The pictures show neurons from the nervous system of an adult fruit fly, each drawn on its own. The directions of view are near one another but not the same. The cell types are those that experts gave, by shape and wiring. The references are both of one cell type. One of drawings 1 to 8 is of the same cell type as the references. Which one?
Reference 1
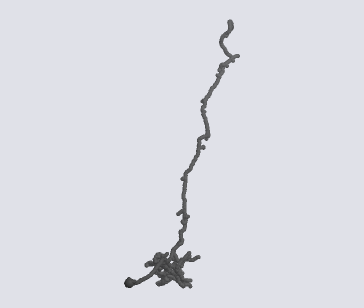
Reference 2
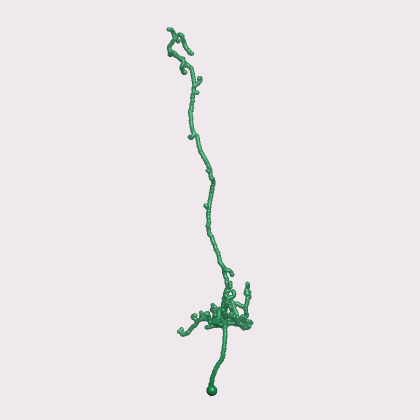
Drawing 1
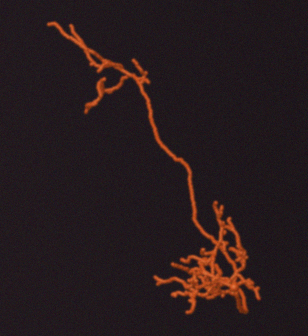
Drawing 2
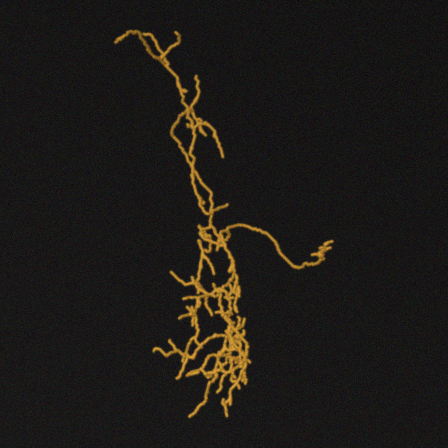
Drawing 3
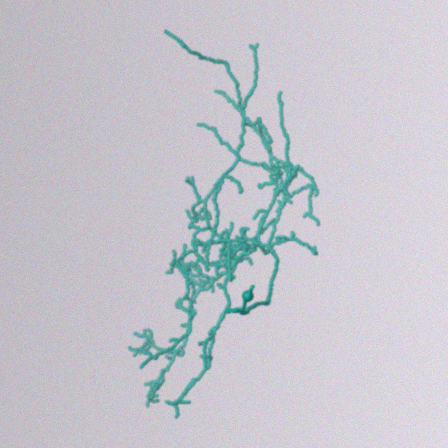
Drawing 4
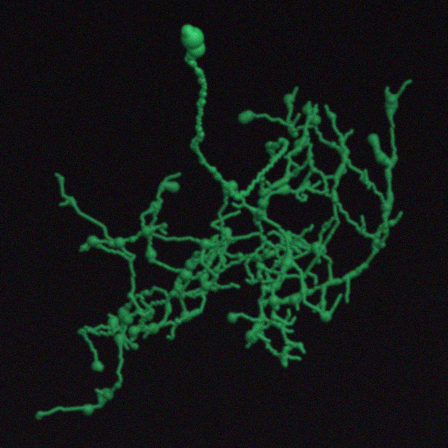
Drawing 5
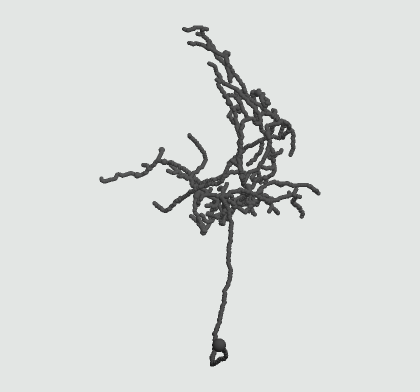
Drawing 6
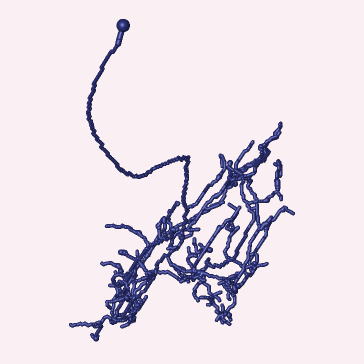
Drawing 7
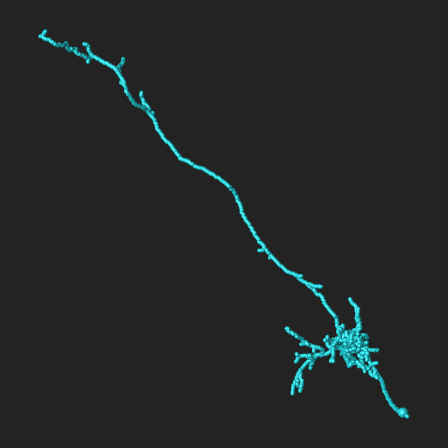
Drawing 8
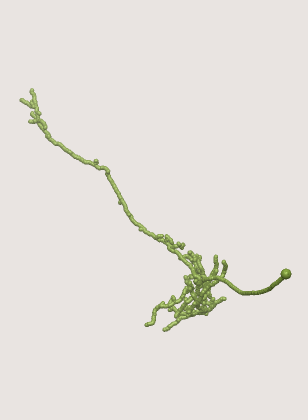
Drawing 8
